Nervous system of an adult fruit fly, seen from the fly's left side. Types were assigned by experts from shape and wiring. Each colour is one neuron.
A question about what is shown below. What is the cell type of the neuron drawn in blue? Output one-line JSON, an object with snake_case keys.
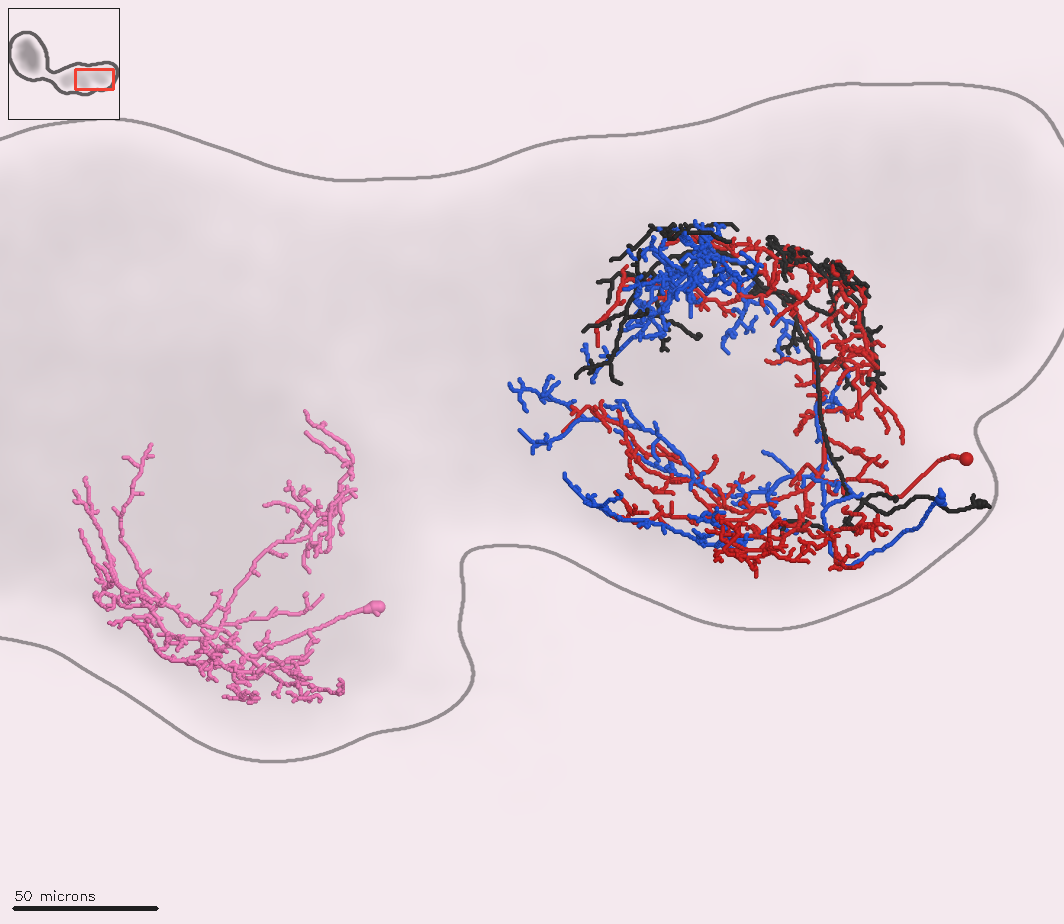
{"cell_type": "IN13A052"}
